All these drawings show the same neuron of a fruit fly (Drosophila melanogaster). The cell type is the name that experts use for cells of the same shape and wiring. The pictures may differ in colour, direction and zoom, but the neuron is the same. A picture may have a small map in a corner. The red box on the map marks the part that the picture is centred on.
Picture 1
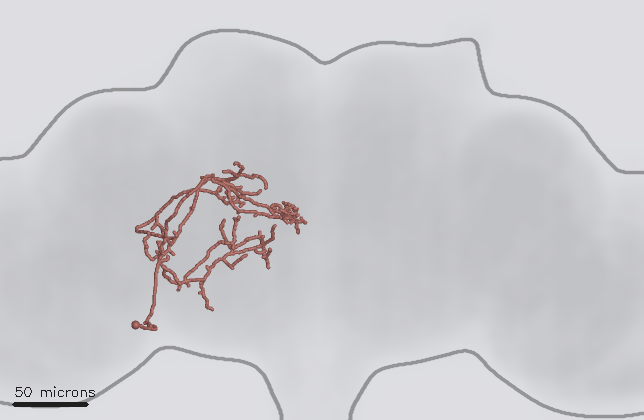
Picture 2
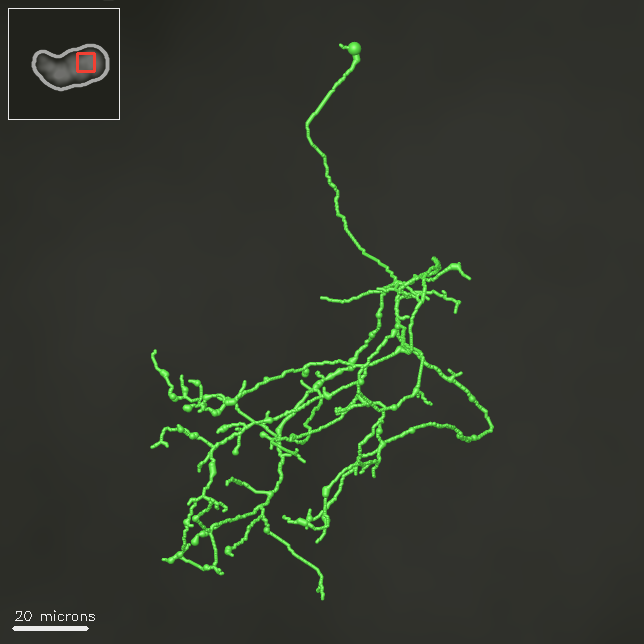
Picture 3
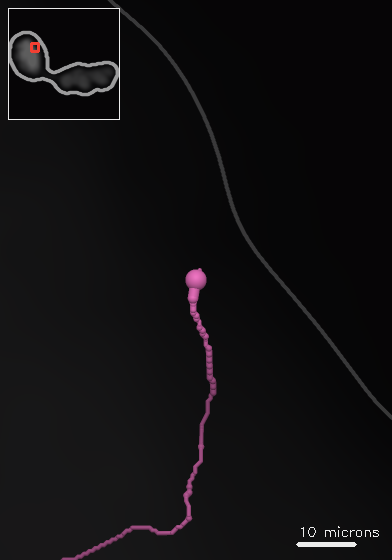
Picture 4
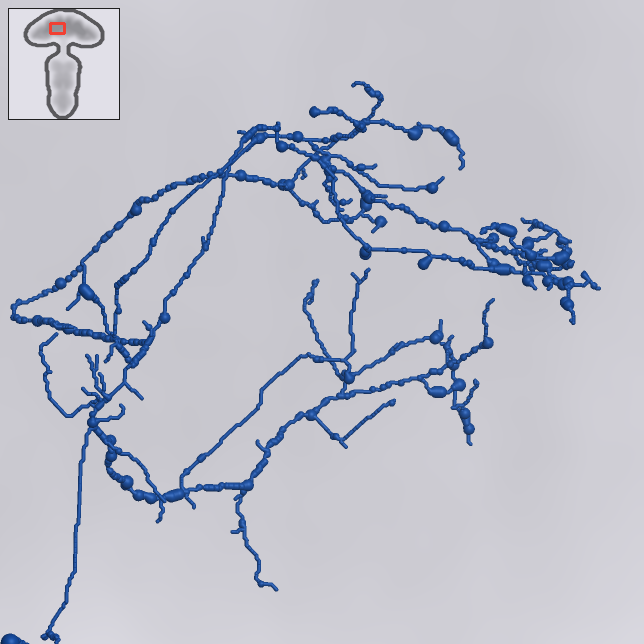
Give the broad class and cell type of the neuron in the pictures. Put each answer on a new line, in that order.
central-brain intrinsic neuron
PVLP209m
